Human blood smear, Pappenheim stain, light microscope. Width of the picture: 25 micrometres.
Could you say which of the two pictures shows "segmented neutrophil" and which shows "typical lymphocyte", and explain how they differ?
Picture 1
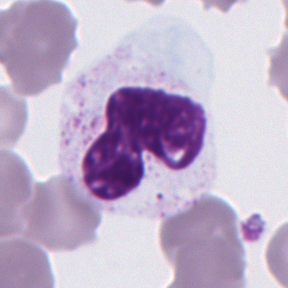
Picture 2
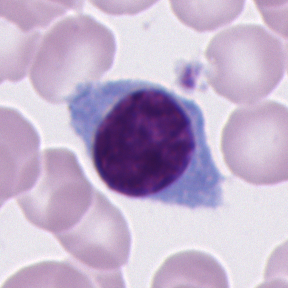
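Answer: picture 1 is the segmented neutrophil and picture 2 is the typical lymphocyte. In picture 1 the outline is irregular rather than round, and the cytoplasm is abundant and pale grey-blue. Fine pinkish-purple granules are scattered through it, though its upper part is nearly free of them.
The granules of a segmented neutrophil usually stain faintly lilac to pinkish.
No nucleoli are visible in this nucleus, and a small platelet lies off the lower right of the cell.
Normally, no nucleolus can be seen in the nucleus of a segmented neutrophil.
In picture 2 the outline is irregular as well, with angular corners instead of a smooth curve. Its nucleus is round, about 9 micrometres across, and fills about 60% of the cell's area; the chromatin is dense and dark purple throughout, with no nucleoli.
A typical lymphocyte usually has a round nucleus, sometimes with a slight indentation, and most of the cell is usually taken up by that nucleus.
The cytoplasm shows neither distinct coloured granules nor clear vacuoles, and a small clump of purple platelets lies just above and to the right of the cell. The main difference lies in the cytoplasm: abundant and granular in the segmented neutrophil, without distinct coloured granules in the typical lymphocyte, where the nucleus takes up about 60% of the area.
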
